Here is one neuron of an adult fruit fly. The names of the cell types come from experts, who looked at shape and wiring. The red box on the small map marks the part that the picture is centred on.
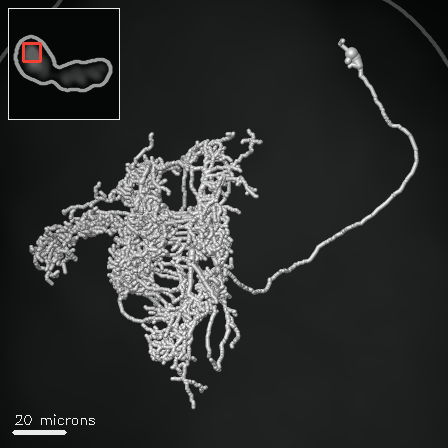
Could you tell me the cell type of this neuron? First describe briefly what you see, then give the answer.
The cell body can be seen at the upper right of the picture. By the scale bar it is about 150 microns wide in this view. Dozens of branch ends can be seen. This is a central-brain intrinsic neuron. The cell type is ExR1.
